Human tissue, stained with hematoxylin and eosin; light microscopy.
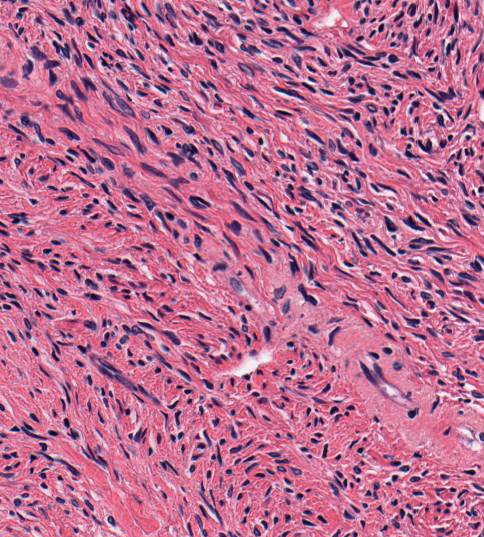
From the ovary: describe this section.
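Short interlacing fascicles of spindle cells occupy the whole field. Their nuclei are mostly elongated, dark-staining and tapered, many of them slightly wavy. Cell borders are indistinct, and the cytoplasm merges into the surrounding pink fibres. Abundant bright pink collagen fibres run between the spindle cells throughout.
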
